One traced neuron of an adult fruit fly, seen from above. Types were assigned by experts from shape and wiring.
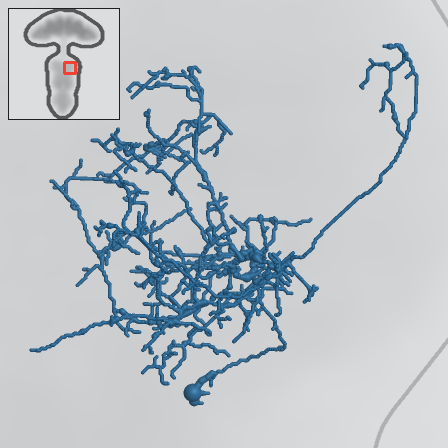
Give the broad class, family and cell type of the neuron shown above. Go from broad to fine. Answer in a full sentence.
A nerve-cord intrinsic neuron of hemilineage 04B, type IN04B095.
